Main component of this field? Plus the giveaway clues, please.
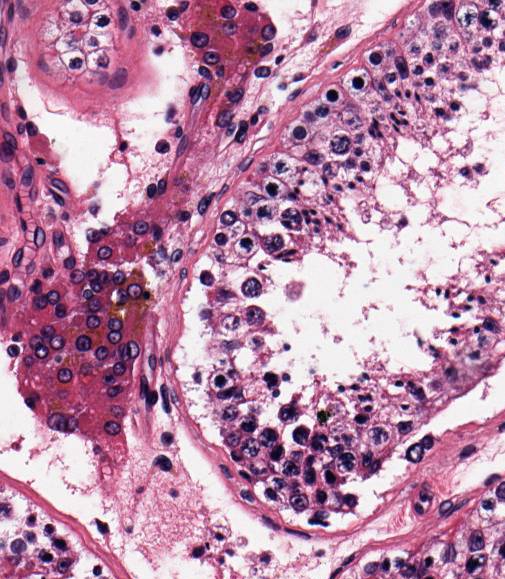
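This field mainly shows a seminiferous tubule. Large round cells with coarse, clumped dark chromatin lie in the middle layers of its lining.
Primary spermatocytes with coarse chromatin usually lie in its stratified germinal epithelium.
A thin band of pink fibres with flattened spindle-shaped nuclei surrounds the tubule.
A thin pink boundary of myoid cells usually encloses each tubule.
The centre is a pale space with only wispy pink material and a few detached cells.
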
